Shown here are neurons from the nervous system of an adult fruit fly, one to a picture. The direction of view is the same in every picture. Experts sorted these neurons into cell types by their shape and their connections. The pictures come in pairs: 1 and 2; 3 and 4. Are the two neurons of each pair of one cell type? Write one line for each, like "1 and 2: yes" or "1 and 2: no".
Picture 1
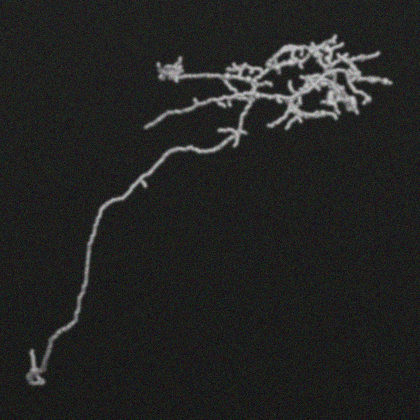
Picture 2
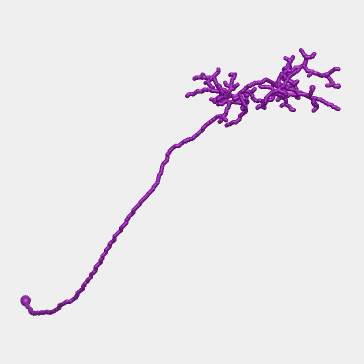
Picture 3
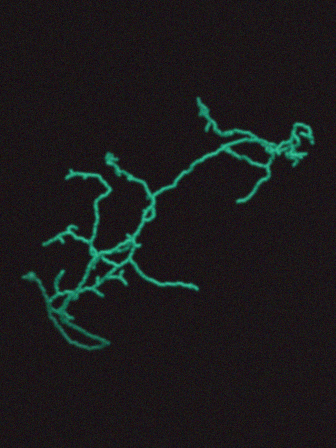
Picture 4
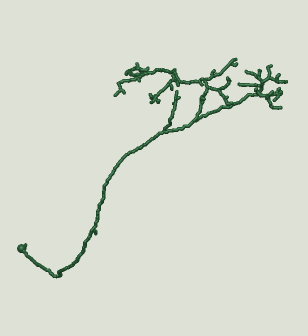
1 and 2: yes
3 and 4: no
